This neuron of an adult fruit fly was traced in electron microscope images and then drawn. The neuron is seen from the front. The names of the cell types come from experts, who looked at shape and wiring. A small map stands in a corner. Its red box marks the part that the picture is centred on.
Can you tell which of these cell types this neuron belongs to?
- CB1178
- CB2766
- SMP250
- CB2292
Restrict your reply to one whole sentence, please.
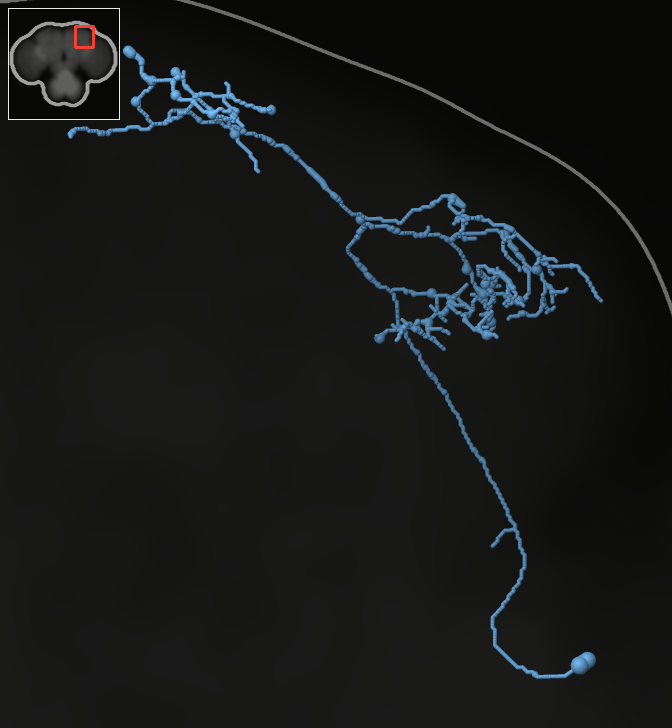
The cell type carried by this neuron is CB2292.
